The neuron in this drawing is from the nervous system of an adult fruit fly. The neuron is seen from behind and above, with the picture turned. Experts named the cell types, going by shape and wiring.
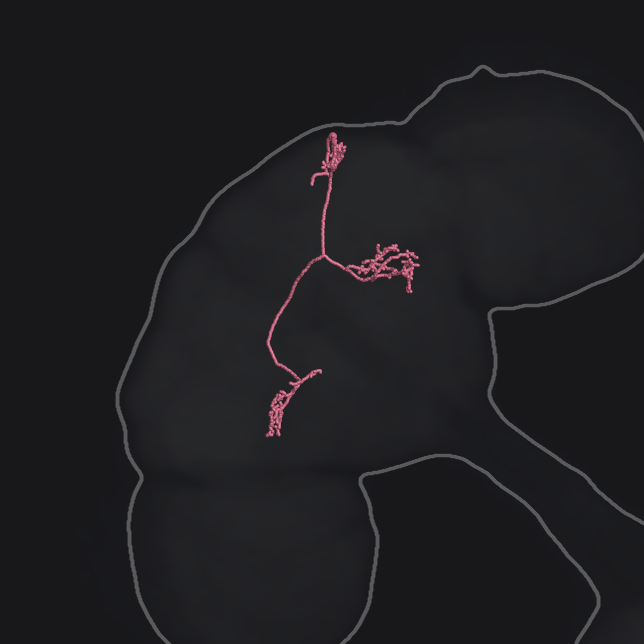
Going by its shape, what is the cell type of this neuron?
AOTU036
